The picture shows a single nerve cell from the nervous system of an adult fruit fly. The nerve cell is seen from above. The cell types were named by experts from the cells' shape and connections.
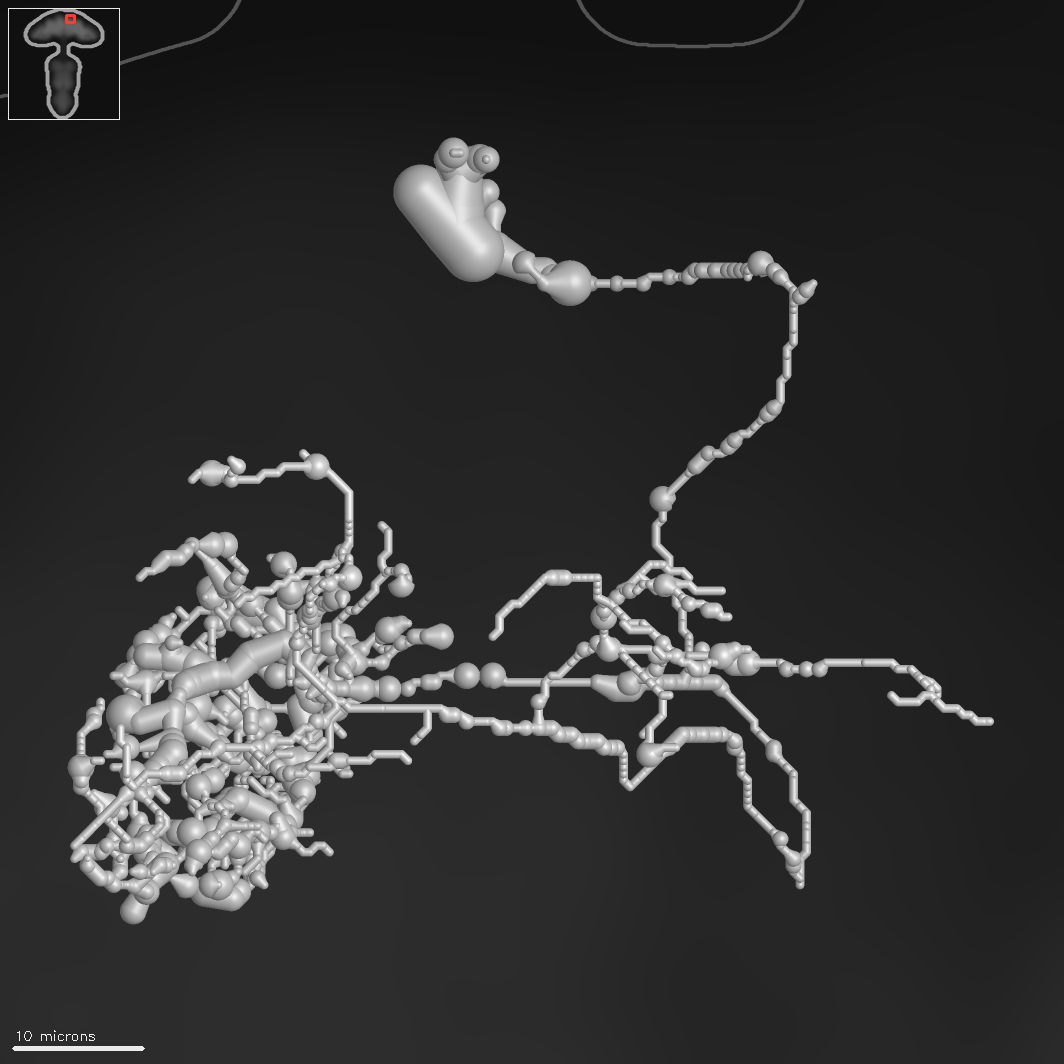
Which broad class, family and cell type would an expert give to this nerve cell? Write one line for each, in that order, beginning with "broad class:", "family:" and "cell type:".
broad class: central-brain intrinsic neuron
family: hemilineage ALv2
cell type: vLN27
